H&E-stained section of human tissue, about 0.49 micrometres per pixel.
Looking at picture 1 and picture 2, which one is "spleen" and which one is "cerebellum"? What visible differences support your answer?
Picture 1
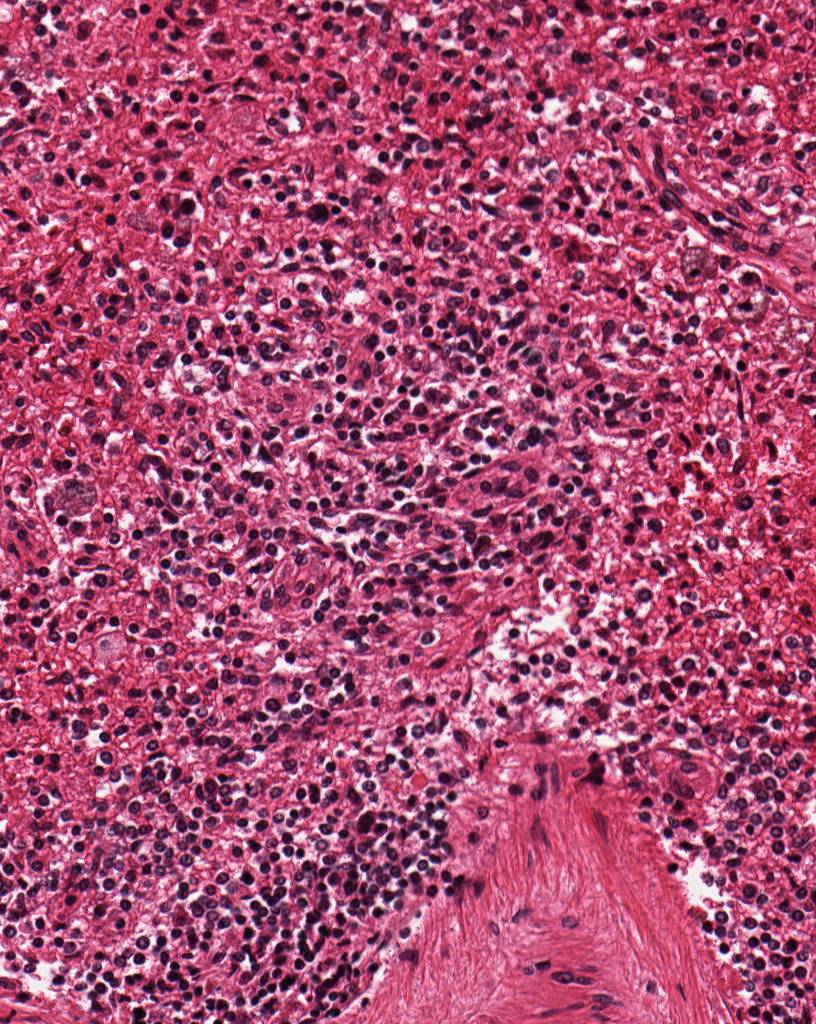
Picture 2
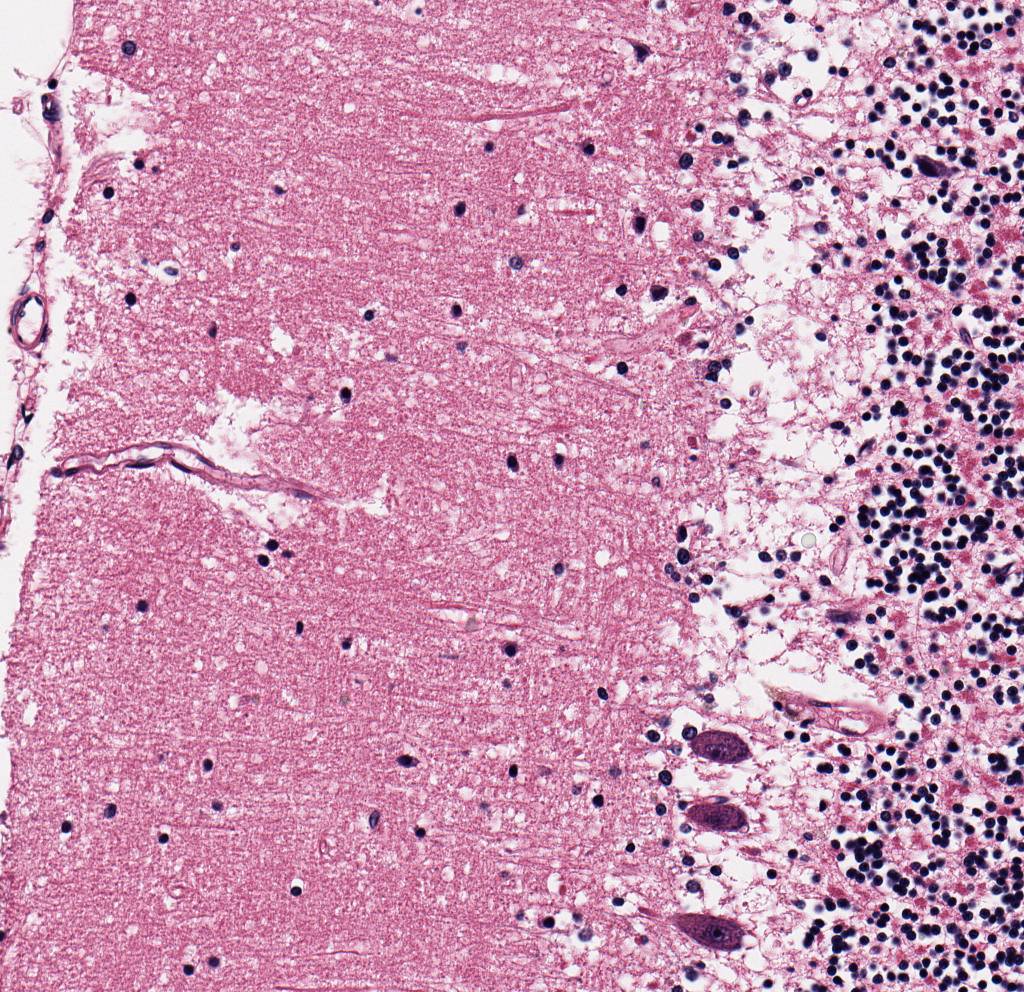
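Right, picture 1 is the spleen and picture 2 is the cerebellum. Picture 1 is densely cellular throughout, mostly small round dark nuclei with scant cytoplasm, and no epithelium or glands anywhere. A wedge of pink fibrous tissue with elongated nuclei comes in from the bottom centre, its fibres running mainly up and down and fanning slightly toward the top. Picture 2, by contrast, splits into layers: the left two-thirds pale pink and finely fibrillar with sparse small dark nuclei, the right third packed with small, round, dark nuclei with very little visible cytoplasm. And along the lower part of the boundary between them, three large Purkinje cells sit in a vertical row.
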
